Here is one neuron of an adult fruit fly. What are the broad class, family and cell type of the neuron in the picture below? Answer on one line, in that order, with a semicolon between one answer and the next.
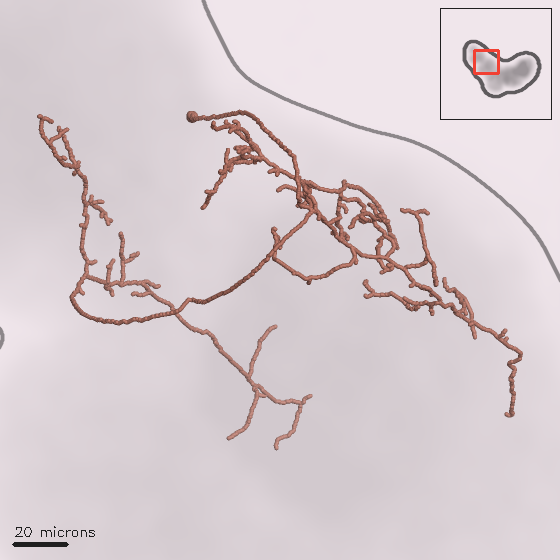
nerve-cord intrinsic neuron; hemilineage 19B; IN19B087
